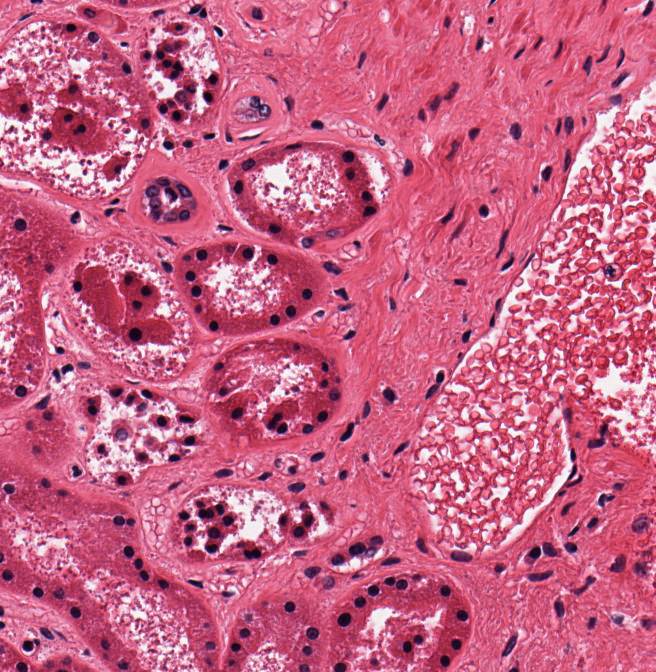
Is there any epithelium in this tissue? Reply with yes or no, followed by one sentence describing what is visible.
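Yes. Many lining cells in the left-hand tubules have pale, bubbly, finely vacuolated cytoplasm.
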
